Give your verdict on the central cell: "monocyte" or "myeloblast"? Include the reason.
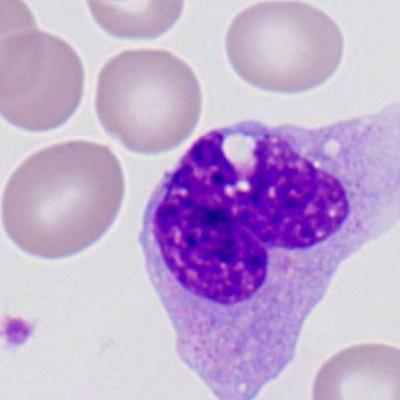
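The answer is monocyte. Its nucleus is deeply indented, giving it a folded, lobed shape, and the chromatin is lacy, with many small pale gaps between darker strands. Fine, dust-like granules lie in the cytoplasm, and a clear round vacuole sits at the upper edge of the nucleus.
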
